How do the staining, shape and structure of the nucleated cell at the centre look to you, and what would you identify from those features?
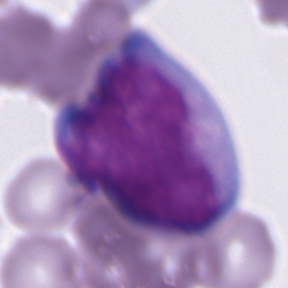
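Oval outline, not round. Nucleus notched at its upper left edge. Chromatin fine, evenly spread, no coarse dark clumps. Cytoplasm without granules. A myeloblast.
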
